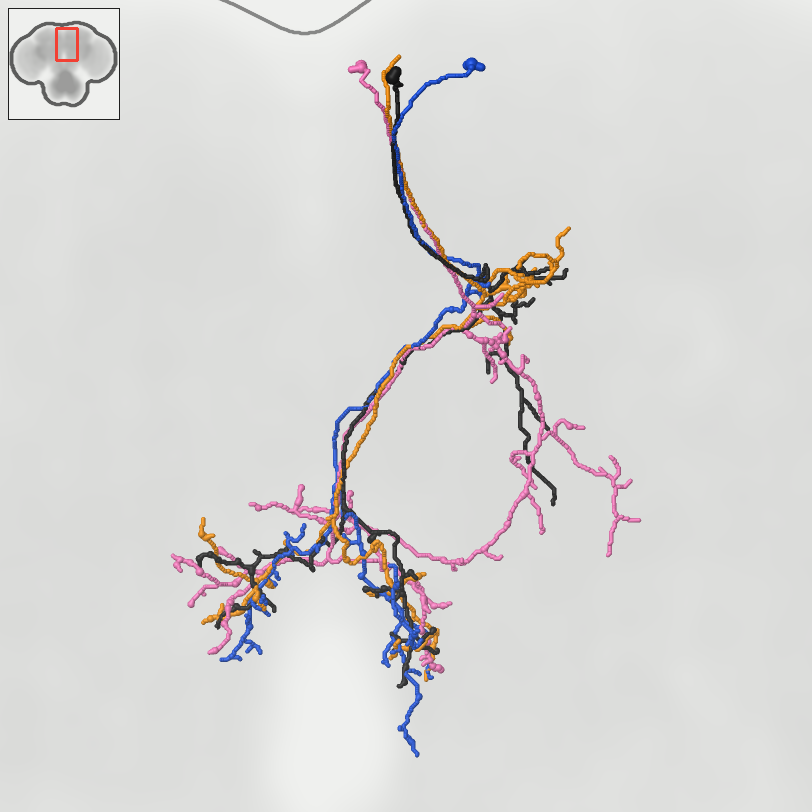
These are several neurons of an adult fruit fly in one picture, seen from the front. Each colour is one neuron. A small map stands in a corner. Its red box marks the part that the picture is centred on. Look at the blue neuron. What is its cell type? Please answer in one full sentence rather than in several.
For this neuron, the cell type is PS008_a4.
